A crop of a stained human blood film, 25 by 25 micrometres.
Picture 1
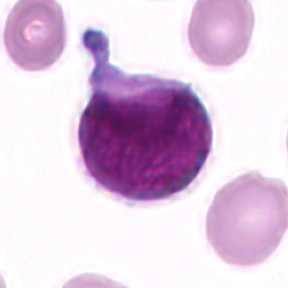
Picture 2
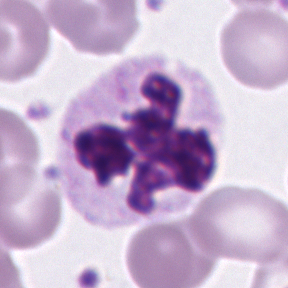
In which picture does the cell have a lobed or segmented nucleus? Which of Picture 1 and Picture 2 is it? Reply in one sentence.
The nucleus of the cell in picture 2 consists of two or more lobes.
